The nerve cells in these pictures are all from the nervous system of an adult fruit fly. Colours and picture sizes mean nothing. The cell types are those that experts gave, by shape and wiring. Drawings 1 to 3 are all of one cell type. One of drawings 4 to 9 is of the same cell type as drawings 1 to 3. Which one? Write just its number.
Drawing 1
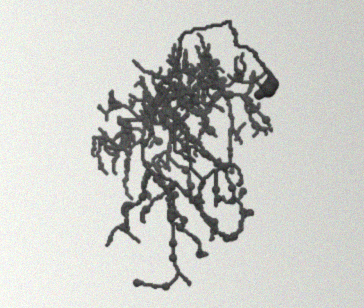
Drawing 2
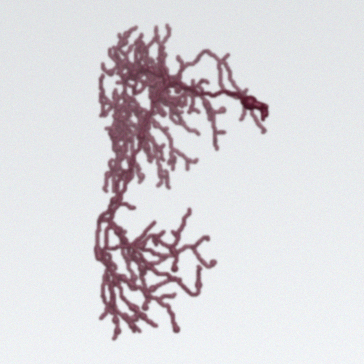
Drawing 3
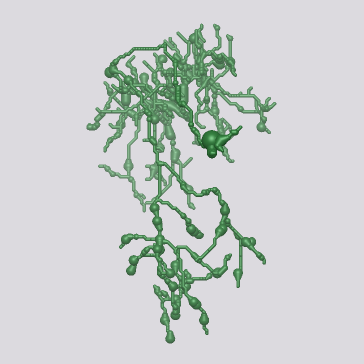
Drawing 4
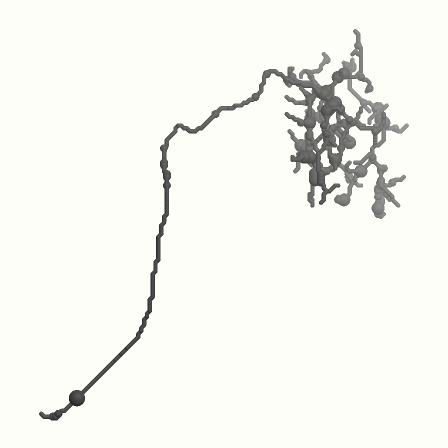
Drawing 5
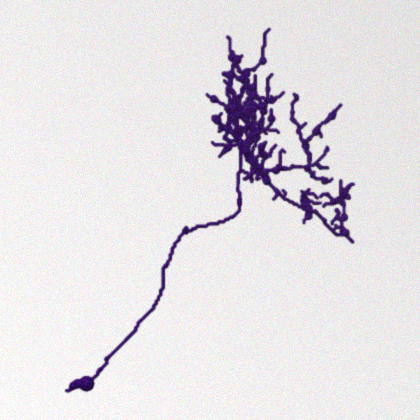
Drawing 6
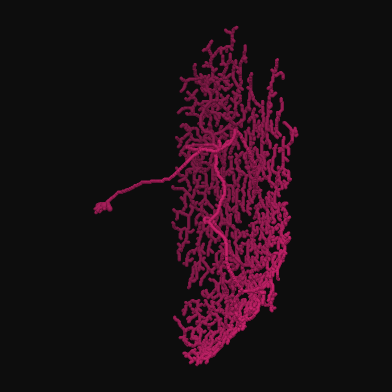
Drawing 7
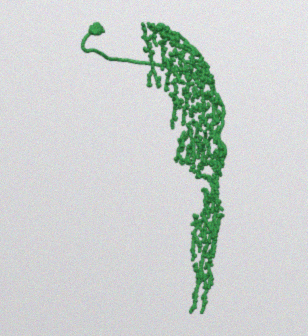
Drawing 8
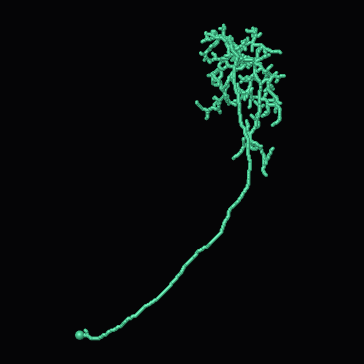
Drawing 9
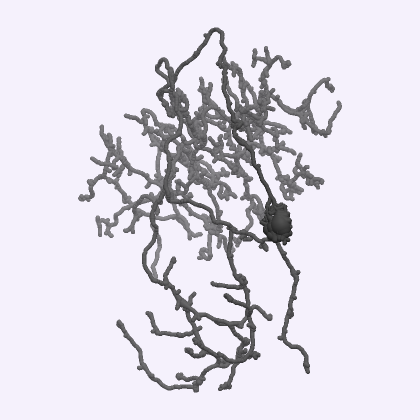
9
